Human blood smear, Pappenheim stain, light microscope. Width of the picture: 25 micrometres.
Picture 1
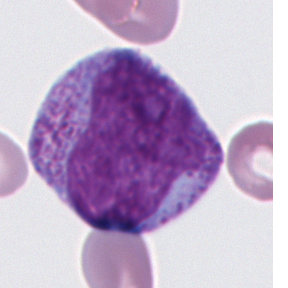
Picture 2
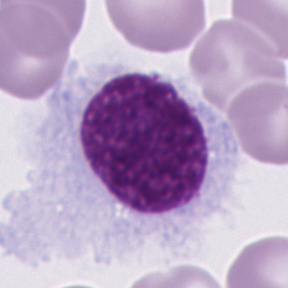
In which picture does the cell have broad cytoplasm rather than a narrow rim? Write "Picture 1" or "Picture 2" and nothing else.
Picture 2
